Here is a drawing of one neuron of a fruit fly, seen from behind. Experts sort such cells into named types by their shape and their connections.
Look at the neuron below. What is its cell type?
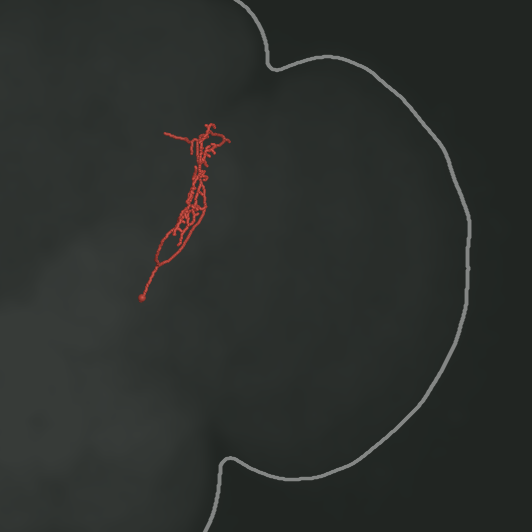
LC25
